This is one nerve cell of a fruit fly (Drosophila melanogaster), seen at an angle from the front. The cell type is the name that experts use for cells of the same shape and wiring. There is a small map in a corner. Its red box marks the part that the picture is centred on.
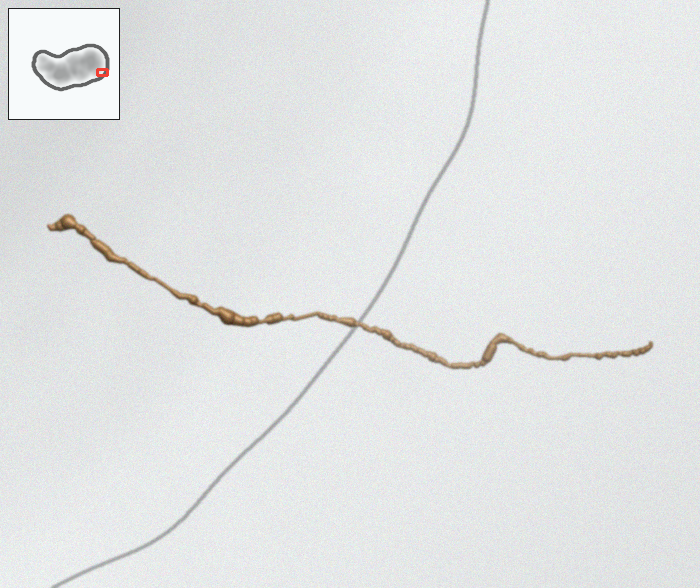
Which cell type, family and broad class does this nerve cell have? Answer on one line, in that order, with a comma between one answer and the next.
R7p, class visual, photoreceptor or other optic-lobe sensory neuron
